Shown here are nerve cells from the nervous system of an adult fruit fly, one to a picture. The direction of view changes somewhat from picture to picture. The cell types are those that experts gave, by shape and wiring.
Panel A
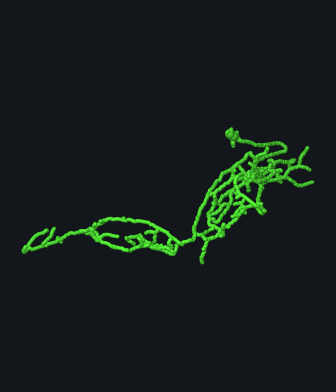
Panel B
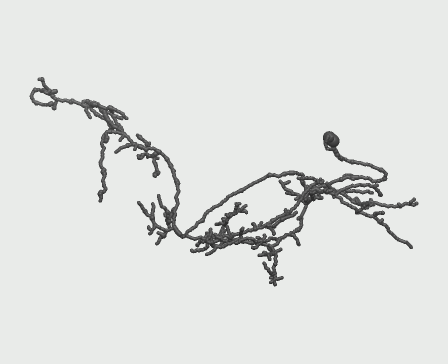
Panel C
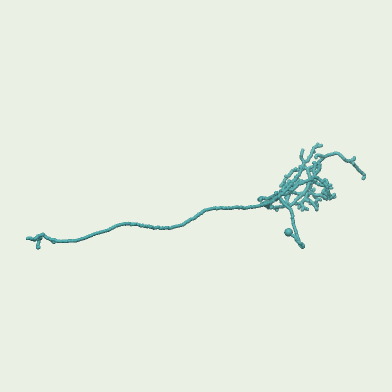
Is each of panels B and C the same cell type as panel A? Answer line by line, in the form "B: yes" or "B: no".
B: yes
C: no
